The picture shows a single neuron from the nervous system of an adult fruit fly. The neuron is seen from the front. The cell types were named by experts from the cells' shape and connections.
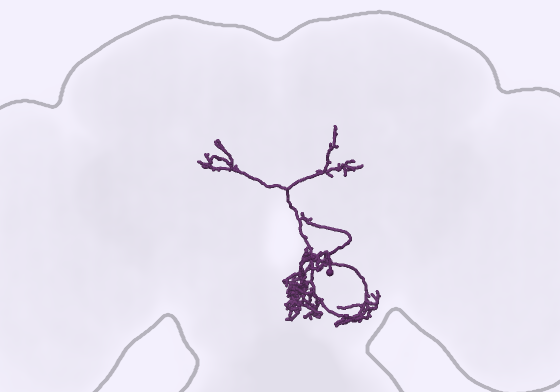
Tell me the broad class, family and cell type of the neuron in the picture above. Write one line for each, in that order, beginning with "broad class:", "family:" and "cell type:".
broad class: central-brain intrinsic neuron
family: hemilineage PSa1
cell type: CL122_b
